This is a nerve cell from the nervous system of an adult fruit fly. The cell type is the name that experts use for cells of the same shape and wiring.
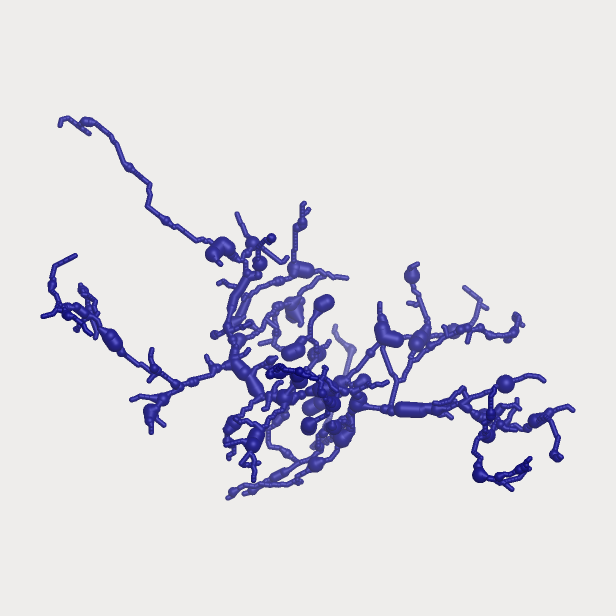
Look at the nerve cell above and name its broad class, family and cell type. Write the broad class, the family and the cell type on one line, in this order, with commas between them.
nerve-cord intrinsic neuron, hemilineage 01B, IN01B049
